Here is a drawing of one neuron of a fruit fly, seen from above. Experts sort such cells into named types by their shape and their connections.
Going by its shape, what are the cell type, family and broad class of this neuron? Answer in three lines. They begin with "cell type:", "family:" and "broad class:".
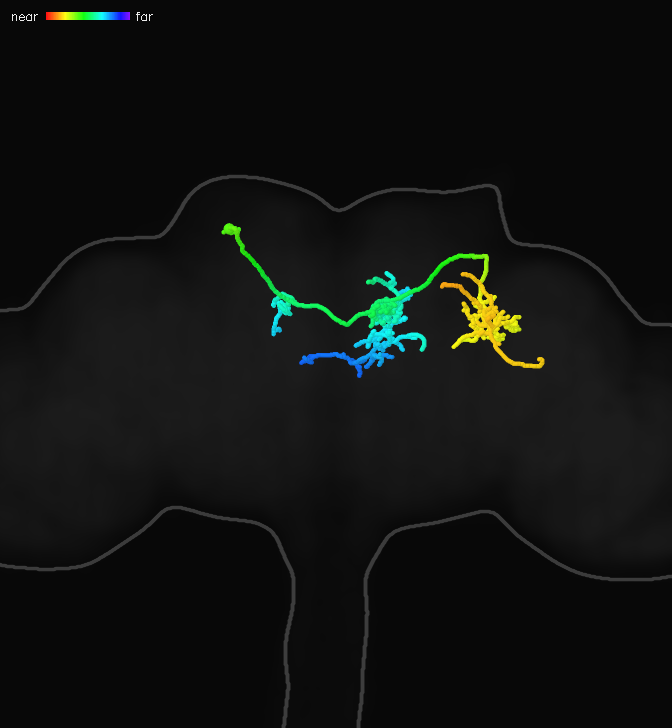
cell type: mAL_m4
family: hemilineage CREa1_ventral
broad class: central-brain intrinsic neuron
